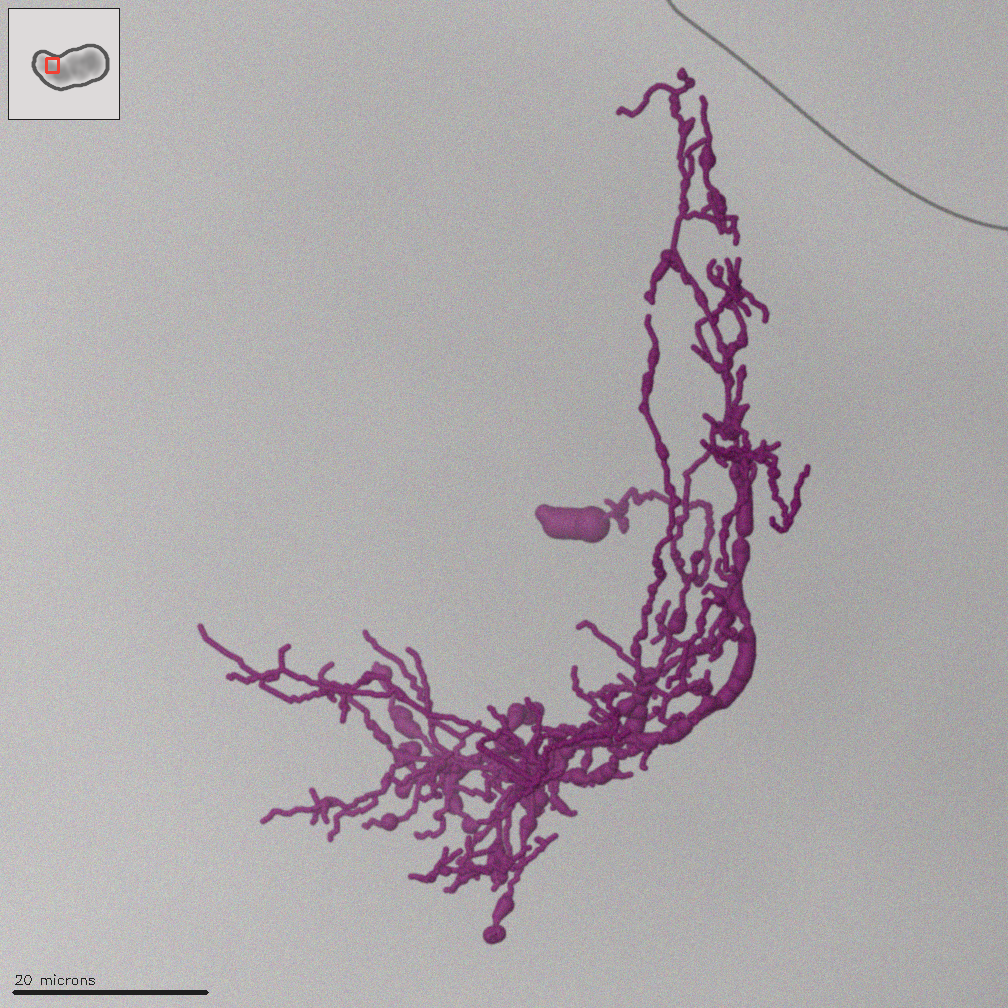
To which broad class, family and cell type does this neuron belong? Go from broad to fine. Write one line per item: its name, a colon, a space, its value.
broad class: nerve-cord intrinsic neuron
family: hemilineage 08A
cell type: IN08A024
